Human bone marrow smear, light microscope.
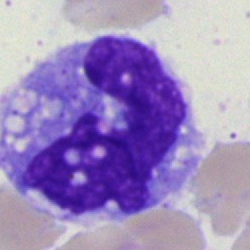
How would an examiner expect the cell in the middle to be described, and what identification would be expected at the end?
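The nucleus is folded into a curved, S-like shape, and its chromatin stains deep purple. Many small clear vacuoles occupy the cytoplasm on the left side of the cell, while several small clear spots overlie the nucleus. The cell in the middle is a monocyte.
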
